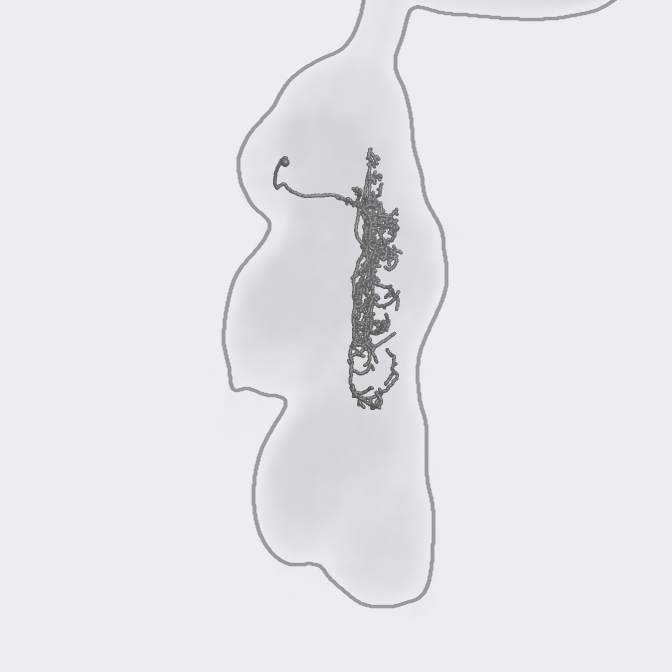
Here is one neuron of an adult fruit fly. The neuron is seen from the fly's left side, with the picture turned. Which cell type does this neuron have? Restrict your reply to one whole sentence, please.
For this neuron, the cell type is IN07B026.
